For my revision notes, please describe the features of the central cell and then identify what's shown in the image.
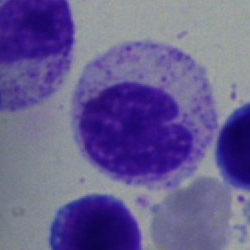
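Look at where the nucleus sits: toward the lower part of the cell, leaving a wider band of cytoplasm above it. That cytoplasm is plentiful and pale greyish-lilac, with fine purple granules scattered through it and no vacuoles. The cell is a myelocyte.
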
